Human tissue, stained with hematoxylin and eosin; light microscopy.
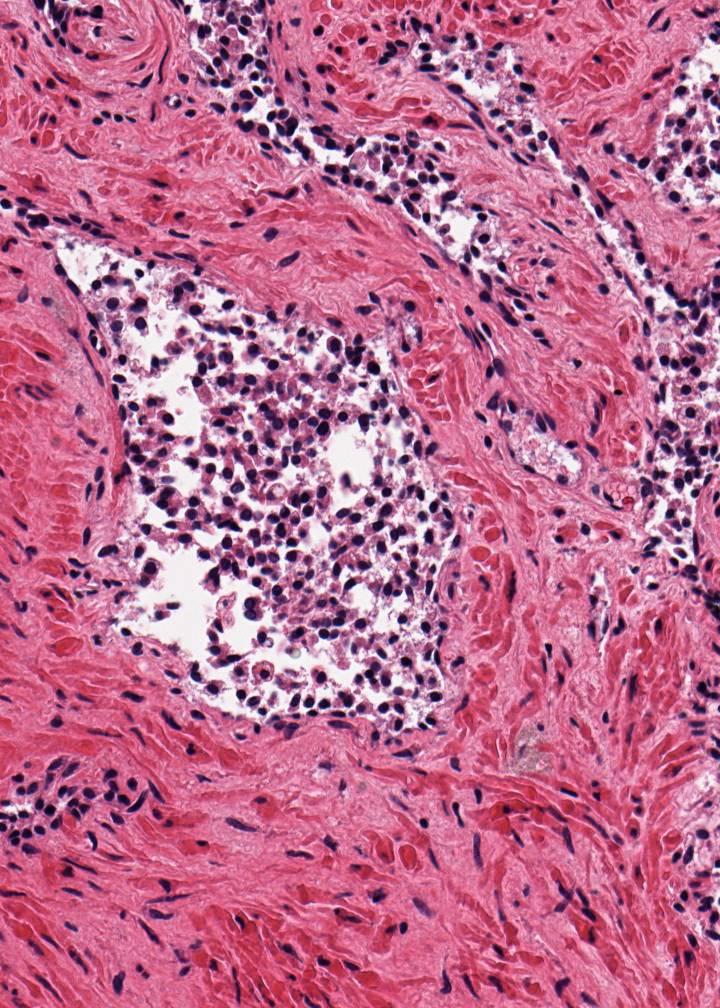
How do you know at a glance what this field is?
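What you are looking at here is fibromuscular stroma. Interlacing bundles of pink smooth muscle fill most of the field.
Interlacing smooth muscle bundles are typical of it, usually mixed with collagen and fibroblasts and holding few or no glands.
Indeed, no epithelium or glands appear anywhere here. Between the bundles lie irregular spaces filled with cells; a large one at centre-left is packed with loosely arranged, non-cohesive round cells whose nuclei are small, round and dark, with scant cytoplasm.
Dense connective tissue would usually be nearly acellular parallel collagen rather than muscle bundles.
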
